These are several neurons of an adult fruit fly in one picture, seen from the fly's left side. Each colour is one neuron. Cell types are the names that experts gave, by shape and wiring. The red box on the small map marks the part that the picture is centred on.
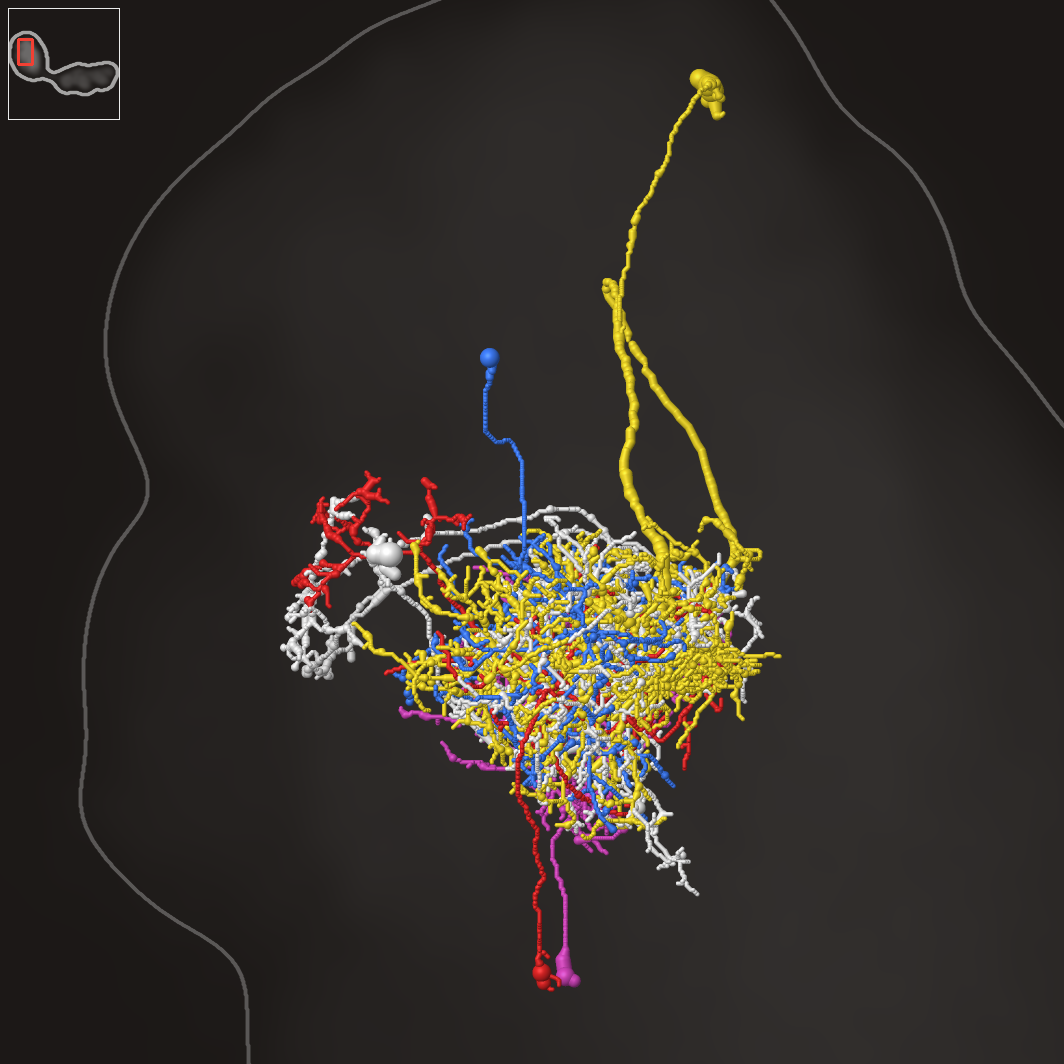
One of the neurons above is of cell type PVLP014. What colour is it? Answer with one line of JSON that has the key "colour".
{"colour": "white"}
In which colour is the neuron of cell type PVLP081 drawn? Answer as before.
{"colour": "blue"}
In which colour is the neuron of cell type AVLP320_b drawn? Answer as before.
{"colour": "red"}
